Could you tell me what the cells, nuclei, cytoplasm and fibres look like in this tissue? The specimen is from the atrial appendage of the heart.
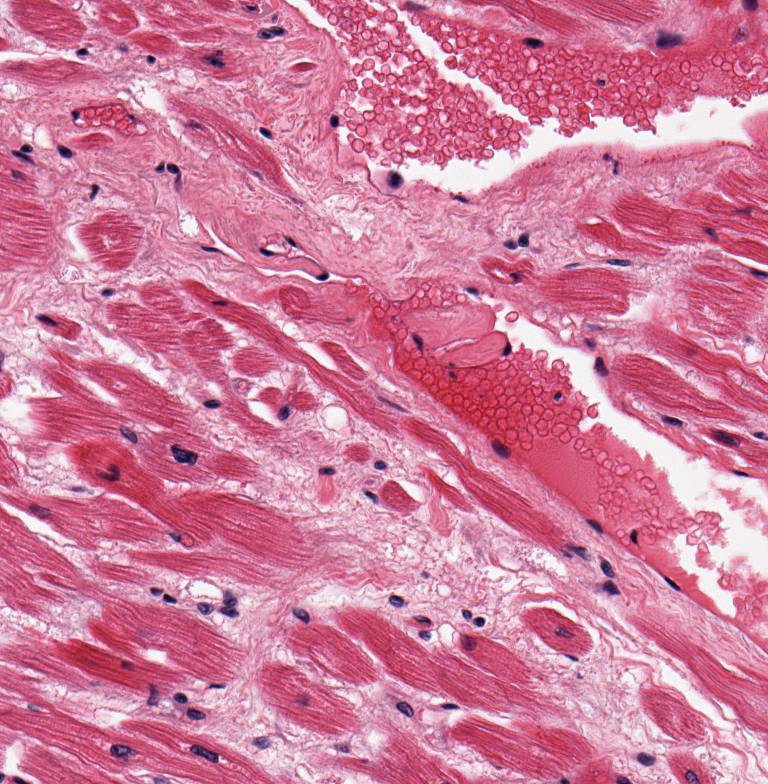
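Muscle fibres mostly run diagonally, upper left to lower right. A few fibres cut across as rounded profiles; one clear at upper left. Between fibres: pale, loose, wispy connective tissue with scattered small nuclei. Thin-walled vessel packed with red blood cells crosses from upper right toward centre.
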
